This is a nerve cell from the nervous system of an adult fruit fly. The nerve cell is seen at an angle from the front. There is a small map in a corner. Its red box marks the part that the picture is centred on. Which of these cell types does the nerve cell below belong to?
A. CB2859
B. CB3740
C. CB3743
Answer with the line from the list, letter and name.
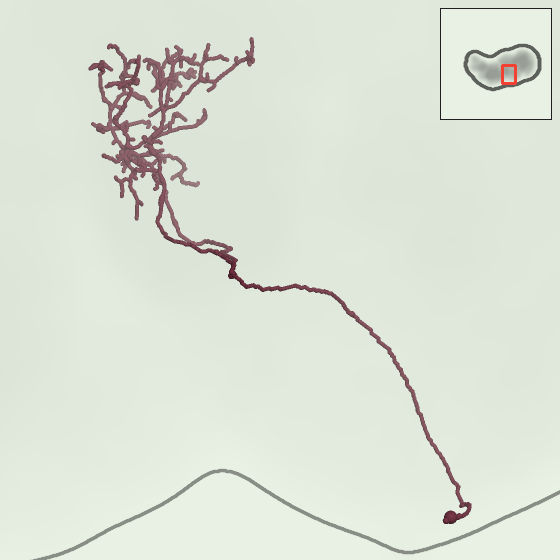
B. CB3740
